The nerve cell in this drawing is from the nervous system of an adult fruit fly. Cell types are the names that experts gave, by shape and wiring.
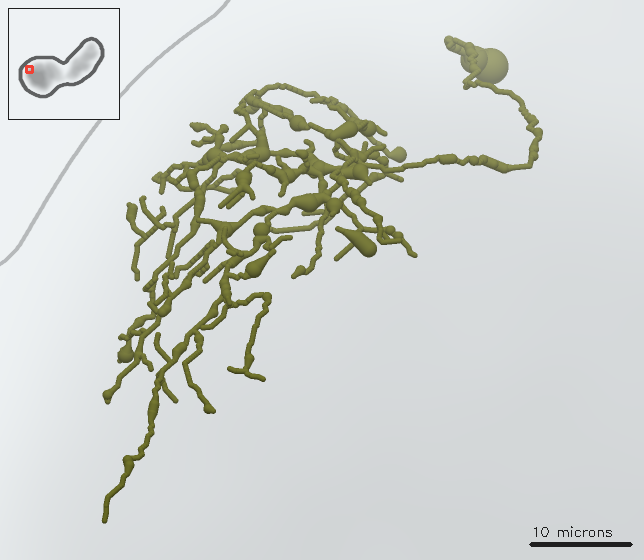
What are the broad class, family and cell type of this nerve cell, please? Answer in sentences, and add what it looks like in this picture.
This is a central-brain intrinsic neuron. Its family is hemilineage SLPpm1. Its cell type is CB4130. Its cell body lies at the upper right of the picture. From top to bottom in the picture it spans about 50 microns. The picture shows dozens of branch ends.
